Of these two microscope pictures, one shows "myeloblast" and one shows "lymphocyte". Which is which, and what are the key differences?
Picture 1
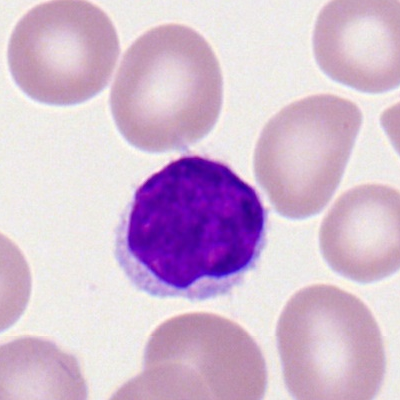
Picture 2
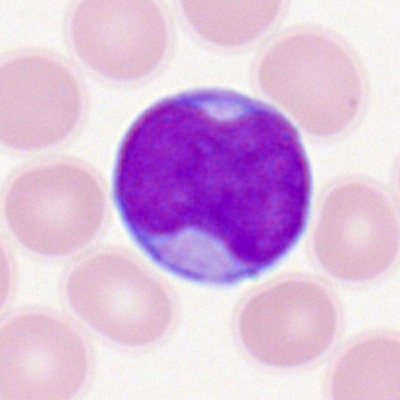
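Picture 1 shows a lymphocyte; picture 2 shows a myeloblast. In picture 1 the nucleus has a small notch in its lower edge, whereas in picture 2 it is indented by a small notch at the top and a larger one at the bottom. The lymphocyte's chromatin is dense, dark purple and clumped. Its cytoplasm forms only a thin, pale bluish rim around the nucleus, and the outer edge of that rim looks slightly ragged. The myeloblast's cytoplasm is scant and pale blue-lavender, seen mainly within the two notches of the nucleus. Its outline, unlike the ragged edge in picture 1, is round and smooth.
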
